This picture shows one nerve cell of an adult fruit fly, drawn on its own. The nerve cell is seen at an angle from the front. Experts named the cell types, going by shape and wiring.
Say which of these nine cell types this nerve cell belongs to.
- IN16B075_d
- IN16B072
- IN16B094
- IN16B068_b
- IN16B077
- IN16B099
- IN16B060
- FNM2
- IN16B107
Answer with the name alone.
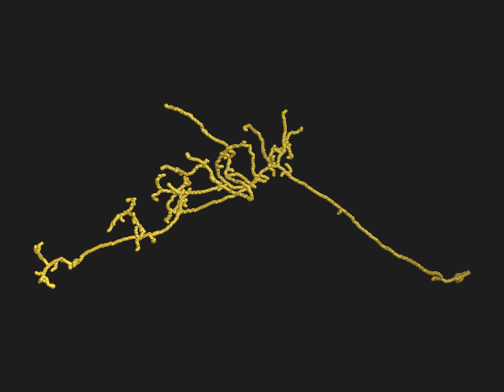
IN16B107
